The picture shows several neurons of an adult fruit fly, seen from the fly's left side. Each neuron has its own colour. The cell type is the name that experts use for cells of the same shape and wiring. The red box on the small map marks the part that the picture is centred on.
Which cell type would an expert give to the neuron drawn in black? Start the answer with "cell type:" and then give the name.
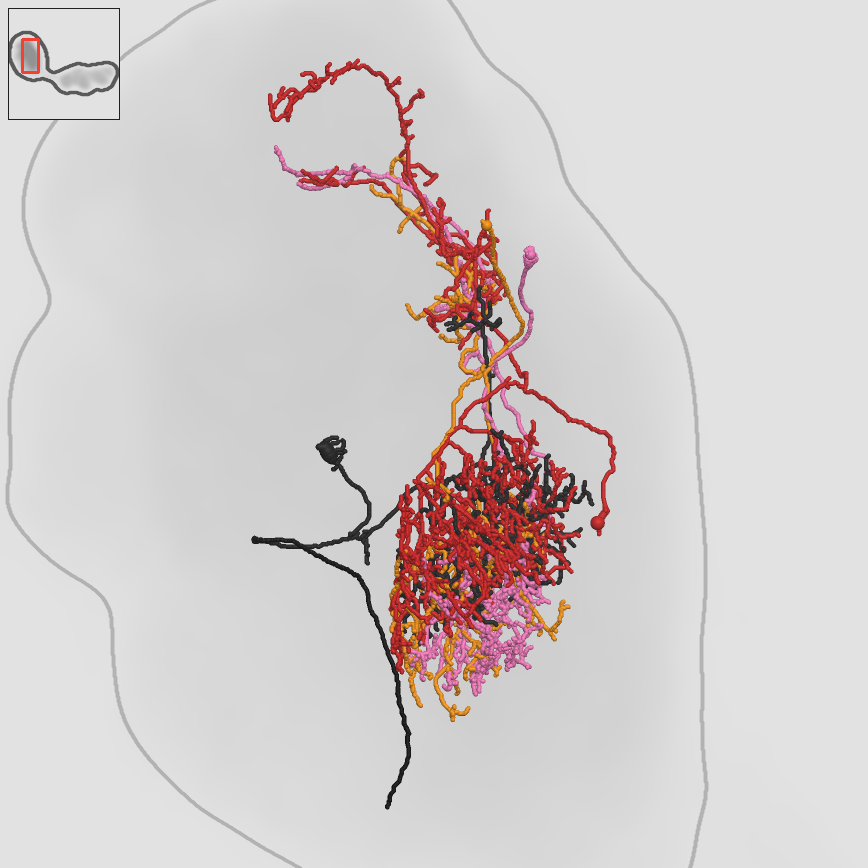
cell type: Lat5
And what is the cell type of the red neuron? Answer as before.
cell type: LT72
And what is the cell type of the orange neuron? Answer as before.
cell type: LoVP16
